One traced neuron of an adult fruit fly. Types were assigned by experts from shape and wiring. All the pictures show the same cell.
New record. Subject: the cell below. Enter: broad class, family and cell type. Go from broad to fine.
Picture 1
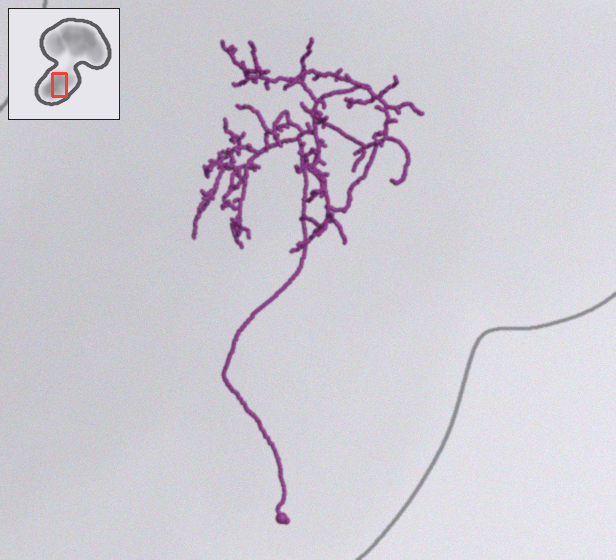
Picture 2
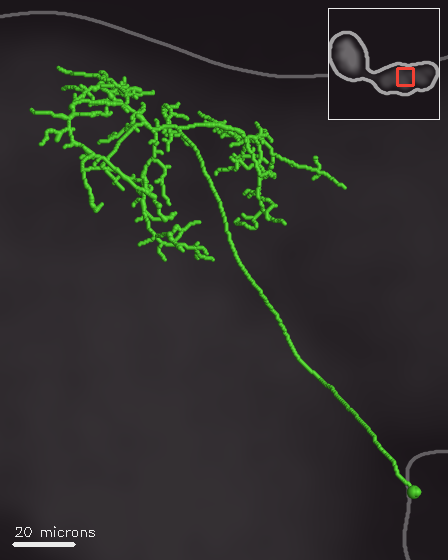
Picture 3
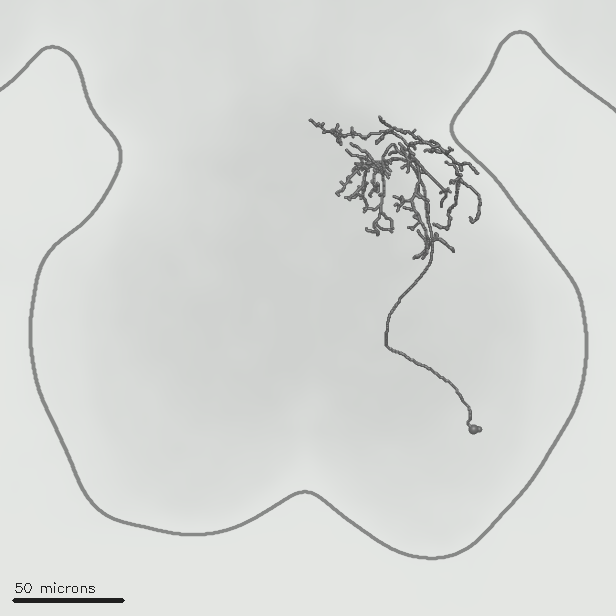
nerve-cord intrinsic neuron; hemilineage 03B; IN03B070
